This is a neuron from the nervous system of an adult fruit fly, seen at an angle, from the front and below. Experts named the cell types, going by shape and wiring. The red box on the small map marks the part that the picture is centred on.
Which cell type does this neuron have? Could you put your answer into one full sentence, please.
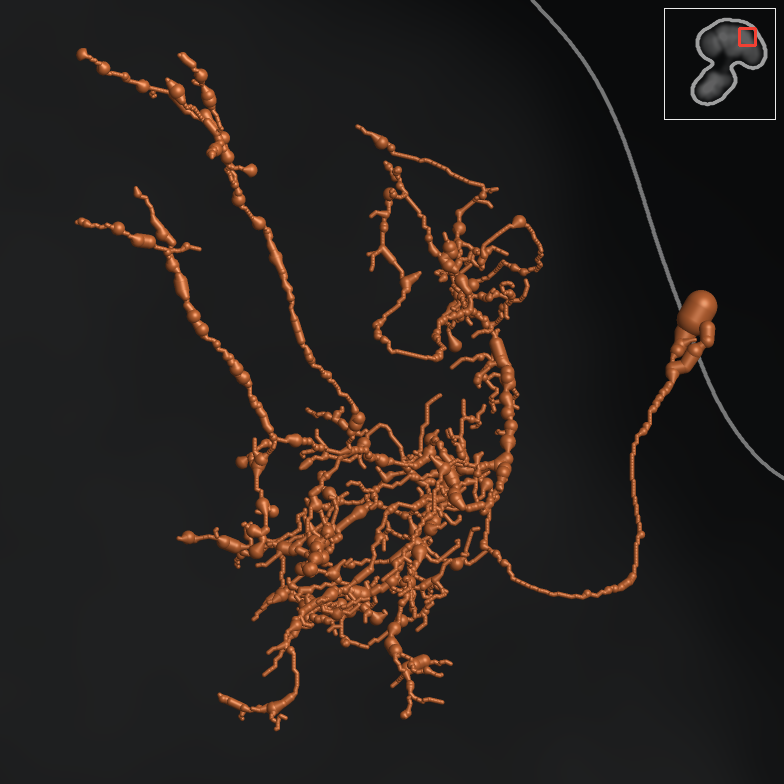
The cell type name LH007m applies to this neuron.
